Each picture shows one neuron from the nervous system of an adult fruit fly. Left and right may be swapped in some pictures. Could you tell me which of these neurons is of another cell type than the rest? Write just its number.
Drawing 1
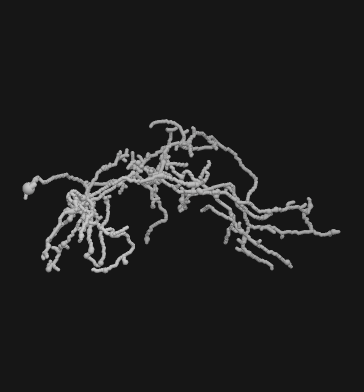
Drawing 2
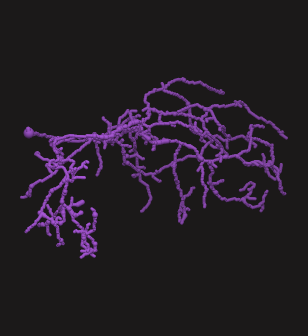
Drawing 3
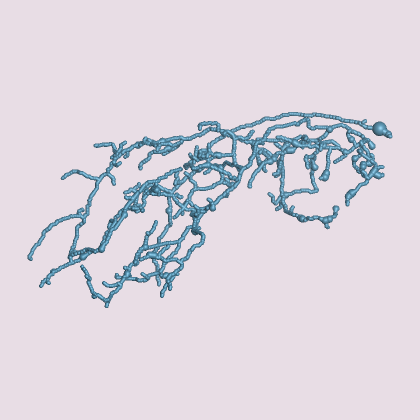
2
